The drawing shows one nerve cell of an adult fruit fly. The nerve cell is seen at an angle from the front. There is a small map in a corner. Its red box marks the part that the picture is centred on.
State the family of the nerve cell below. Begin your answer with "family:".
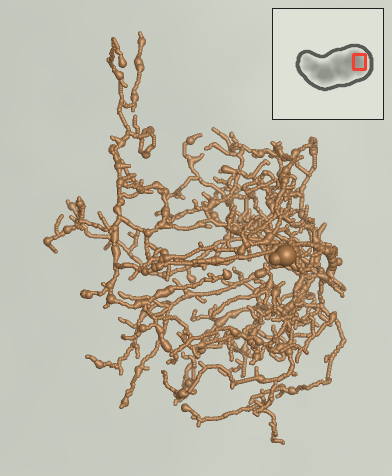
family: hemilineage VLPa1_lateral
